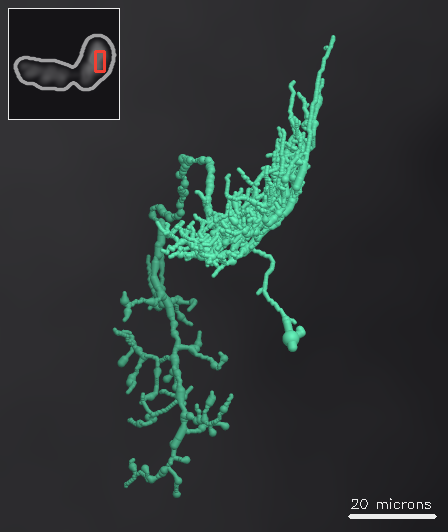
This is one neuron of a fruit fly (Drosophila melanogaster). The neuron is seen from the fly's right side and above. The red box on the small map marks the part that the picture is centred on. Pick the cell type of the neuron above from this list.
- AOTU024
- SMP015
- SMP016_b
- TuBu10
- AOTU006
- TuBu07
AOTU006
